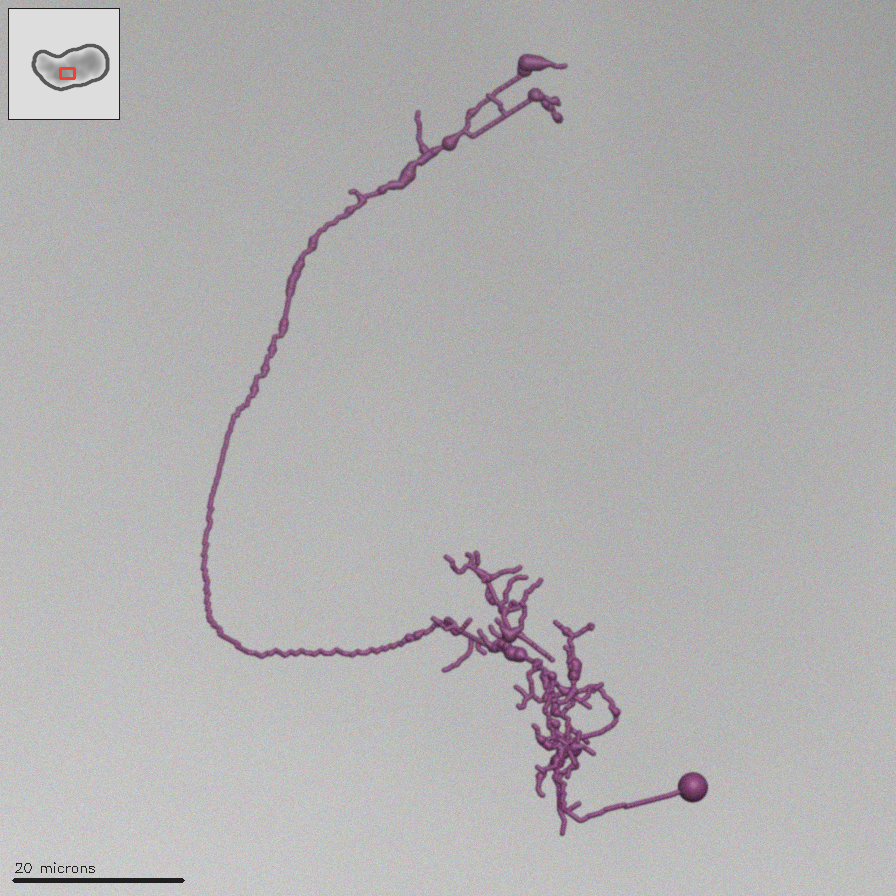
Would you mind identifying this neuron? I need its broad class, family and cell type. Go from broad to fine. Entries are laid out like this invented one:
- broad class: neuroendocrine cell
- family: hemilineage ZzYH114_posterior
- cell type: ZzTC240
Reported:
- broad class: optic-lobe intrinsic neuron
- family: Tm
- cell type: Tm12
